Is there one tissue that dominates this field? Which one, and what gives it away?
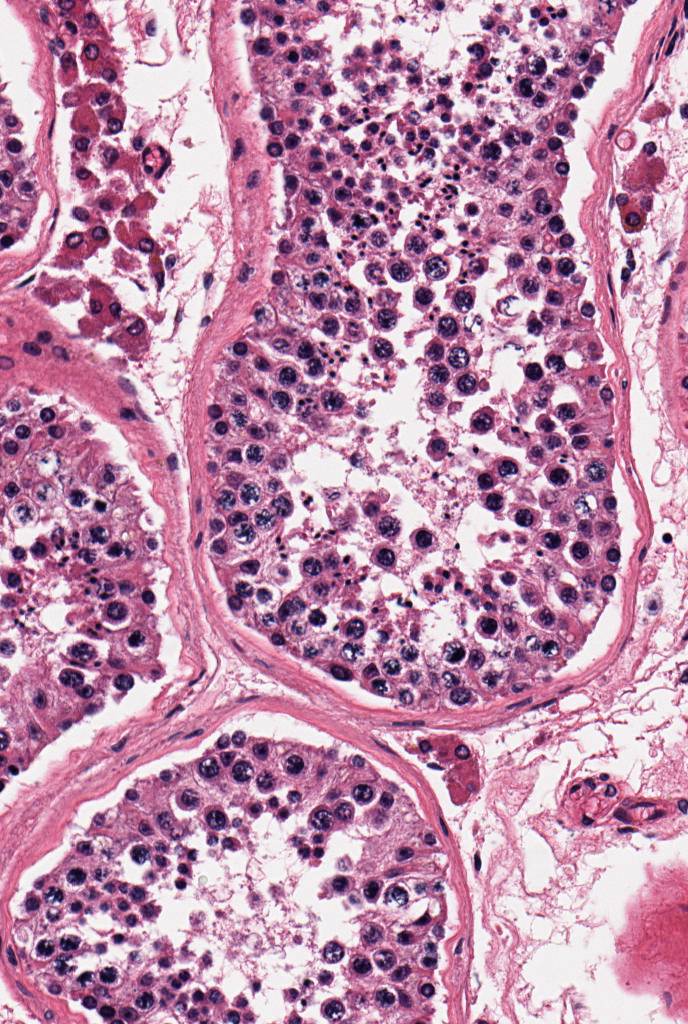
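You're looking at seminiferous tubule, cut across: one big tubule in the centre, with bits of others at the left and bottom. Its lining is stratified, many cells deep from wall to lumen.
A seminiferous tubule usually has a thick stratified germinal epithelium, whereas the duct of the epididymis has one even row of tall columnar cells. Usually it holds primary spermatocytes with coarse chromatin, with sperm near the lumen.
The numerous large round cells with coarse, dark clumped chromatin mid-epithelium, and the small, very dark condensed nuclei near the central lumen, fit that.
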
